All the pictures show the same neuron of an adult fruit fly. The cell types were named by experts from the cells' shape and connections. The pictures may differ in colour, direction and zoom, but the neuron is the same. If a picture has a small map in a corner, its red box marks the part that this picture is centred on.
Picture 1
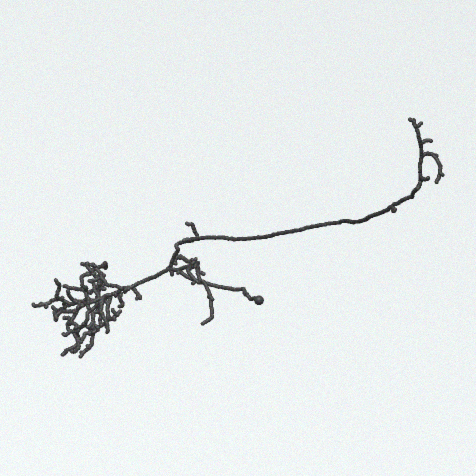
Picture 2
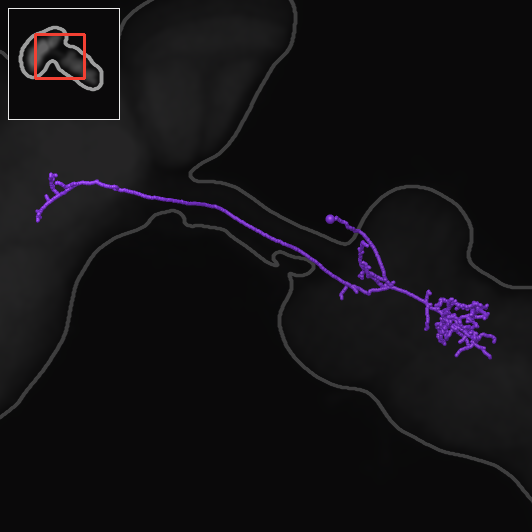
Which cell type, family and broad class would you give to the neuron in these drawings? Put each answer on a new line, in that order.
AN08B097
hemilineage 08B
ascending neuron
